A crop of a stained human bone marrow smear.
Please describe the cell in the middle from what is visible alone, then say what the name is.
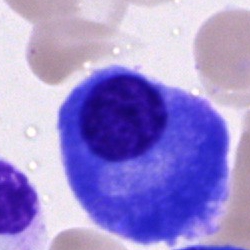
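The outline is broadly rounded, with a slightly ragged edge at the lower right. Cytoplasm is abundant and deep blue, with a paler zone just below the nucleus. No distinct nucleolus is visible in the nucleus. It is a plasma cell.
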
